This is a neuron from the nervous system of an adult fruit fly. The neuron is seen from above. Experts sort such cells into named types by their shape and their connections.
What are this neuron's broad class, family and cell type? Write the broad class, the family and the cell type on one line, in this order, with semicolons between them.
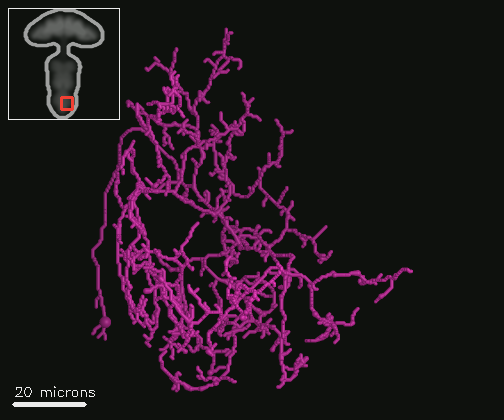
nerve-cord intrinsic neuron; hemilineage 13B; IN13B026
